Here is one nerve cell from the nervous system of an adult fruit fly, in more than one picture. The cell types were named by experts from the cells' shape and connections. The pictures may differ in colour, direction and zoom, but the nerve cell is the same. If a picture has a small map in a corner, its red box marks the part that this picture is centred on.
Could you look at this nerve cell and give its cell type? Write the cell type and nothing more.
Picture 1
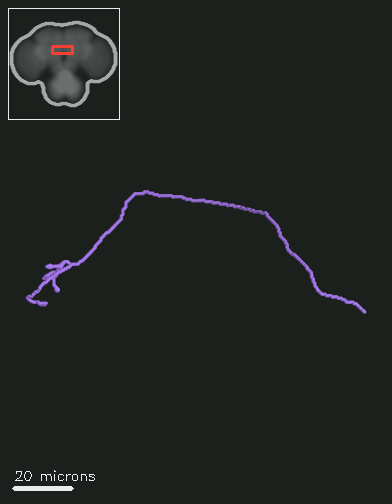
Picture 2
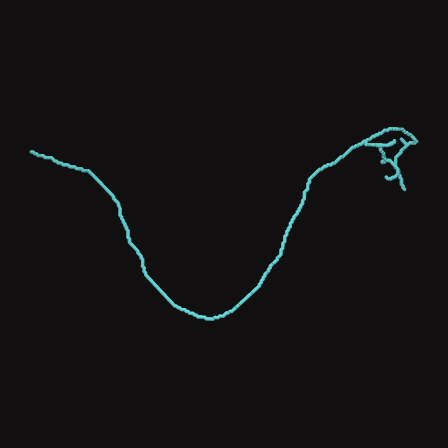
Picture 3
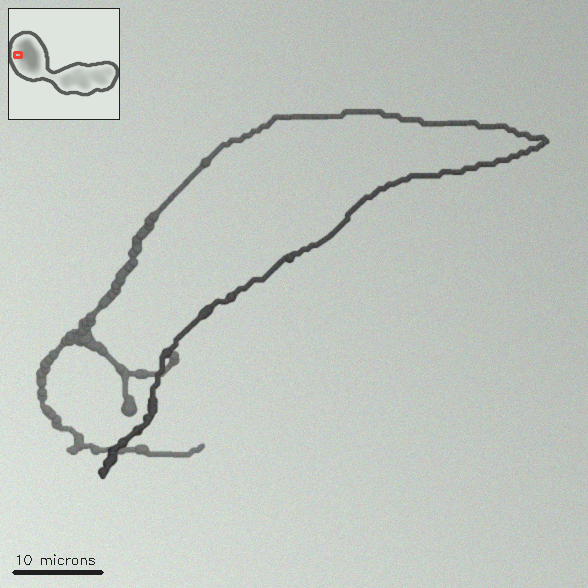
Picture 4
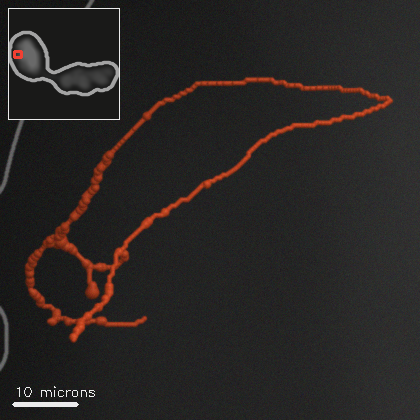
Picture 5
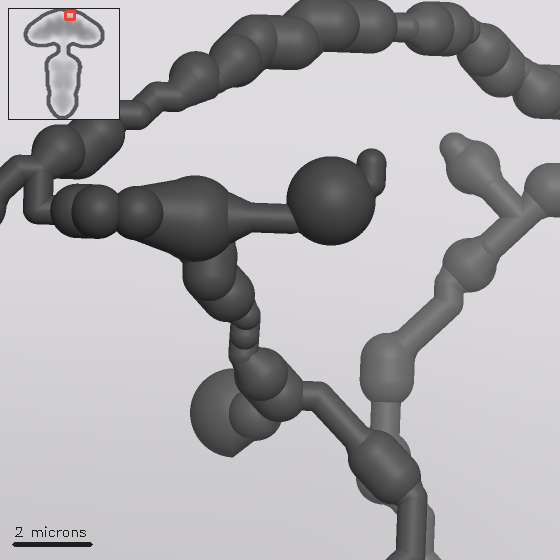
ORN_VA6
